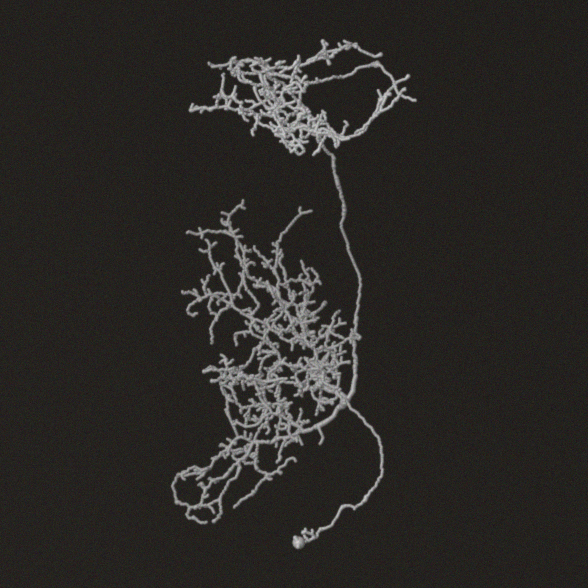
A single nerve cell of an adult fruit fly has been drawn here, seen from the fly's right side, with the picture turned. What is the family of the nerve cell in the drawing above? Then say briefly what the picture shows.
Its family is hemilineage ALlv1. Its broad class is central-brain intrinsic neuron. The cell body can be seen at the bottom of the picture. More than a hundred branch ends can be seen.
